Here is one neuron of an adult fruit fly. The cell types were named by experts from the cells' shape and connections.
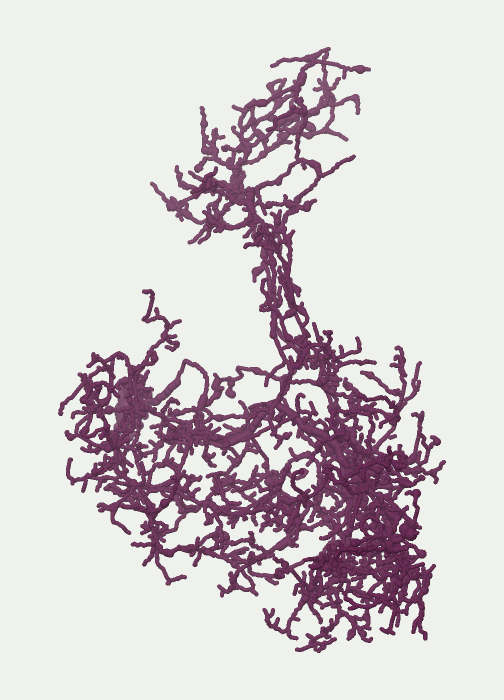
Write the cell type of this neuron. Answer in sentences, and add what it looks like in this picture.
It is of cell type AVLP432. This is a central-brain intrinsic neuron. More than a hundred branch ends can be seen. In this view it is taller than it is wide.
